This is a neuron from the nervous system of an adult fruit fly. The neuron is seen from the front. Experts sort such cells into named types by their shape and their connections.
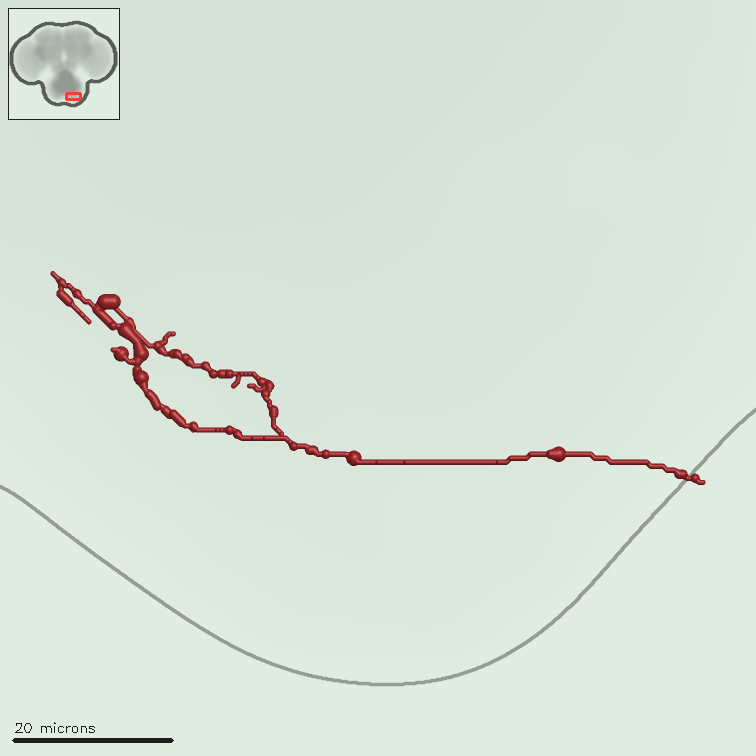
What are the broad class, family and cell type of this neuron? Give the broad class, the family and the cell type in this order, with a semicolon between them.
sensory neuron entering the nerve cord; class gustatory; LgLG2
